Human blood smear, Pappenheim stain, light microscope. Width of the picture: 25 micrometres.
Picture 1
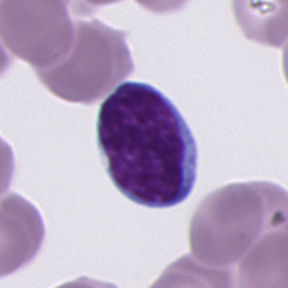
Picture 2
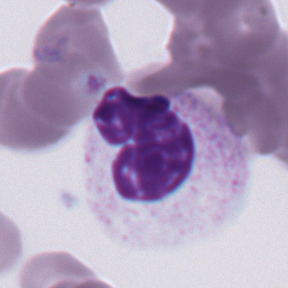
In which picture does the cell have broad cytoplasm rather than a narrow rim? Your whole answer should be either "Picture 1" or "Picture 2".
Picture 2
